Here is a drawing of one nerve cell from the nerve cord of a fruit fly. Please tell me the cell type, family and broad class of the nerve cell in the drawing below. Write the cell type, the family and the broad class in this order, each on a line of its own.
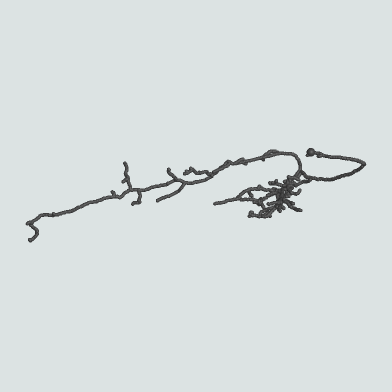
AN19B101
hemilineage 19B
ascending neuron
